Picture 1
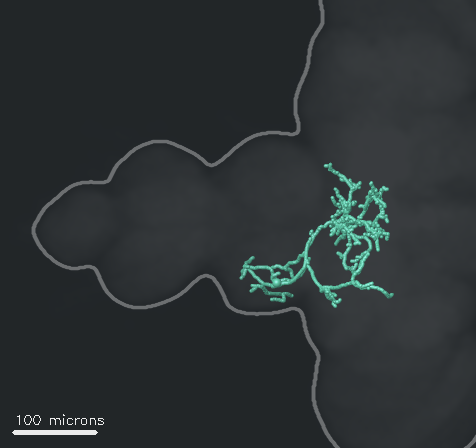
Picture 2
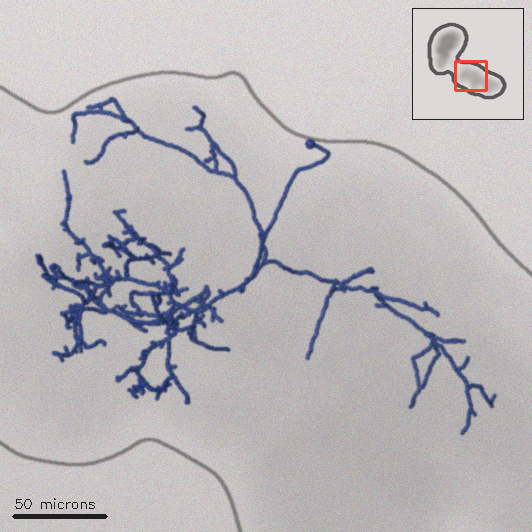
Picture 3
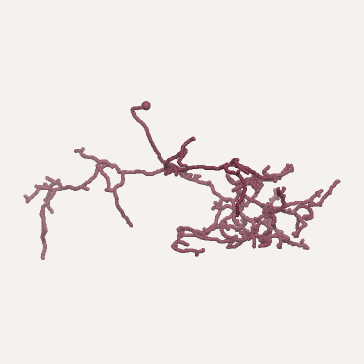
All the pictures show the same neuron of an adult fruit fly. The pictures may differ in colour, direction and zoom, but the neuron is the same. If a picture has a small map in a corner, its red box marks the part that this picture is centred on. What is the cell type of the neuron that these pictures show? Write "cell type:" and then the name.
cell type: IN11A008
